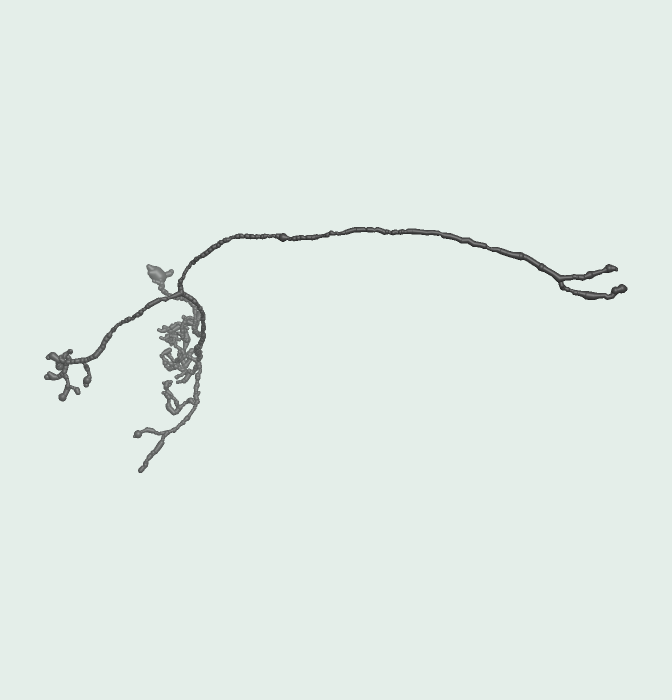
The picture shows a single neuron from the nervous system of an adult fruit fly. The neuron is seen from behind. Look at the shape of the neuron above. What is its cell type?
SAD057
